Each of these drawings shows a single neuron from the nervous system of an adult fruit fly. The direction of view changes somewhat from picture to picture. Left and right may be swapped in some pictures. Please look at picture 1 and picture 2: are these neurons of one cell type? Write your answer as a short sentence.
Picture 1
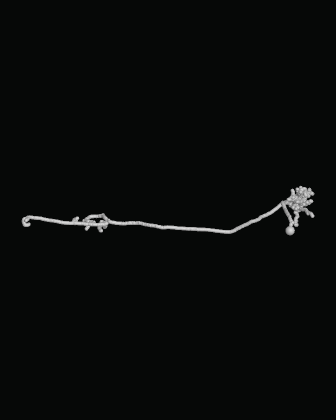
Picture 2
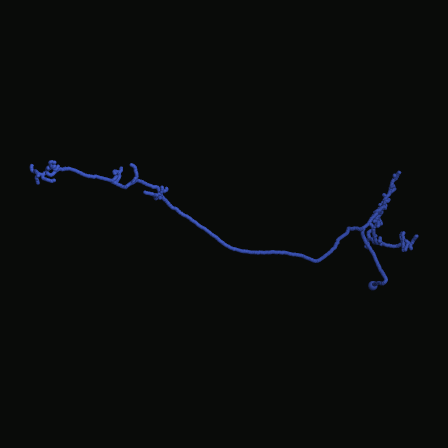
They are of different cell types.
